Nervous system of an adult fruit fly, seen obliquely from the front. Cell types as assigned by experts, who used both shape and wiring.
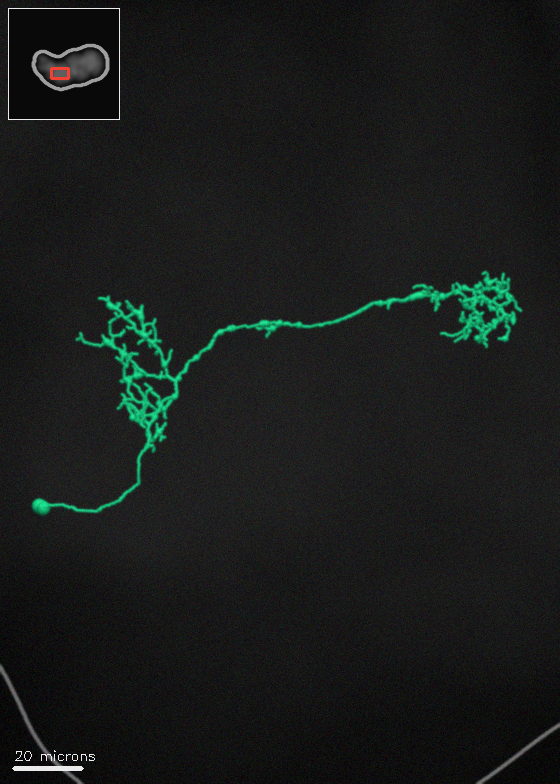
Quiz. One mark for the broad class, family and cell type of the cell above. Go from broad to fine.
optic-lobe intrinsic neuron; TmY; TmY21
